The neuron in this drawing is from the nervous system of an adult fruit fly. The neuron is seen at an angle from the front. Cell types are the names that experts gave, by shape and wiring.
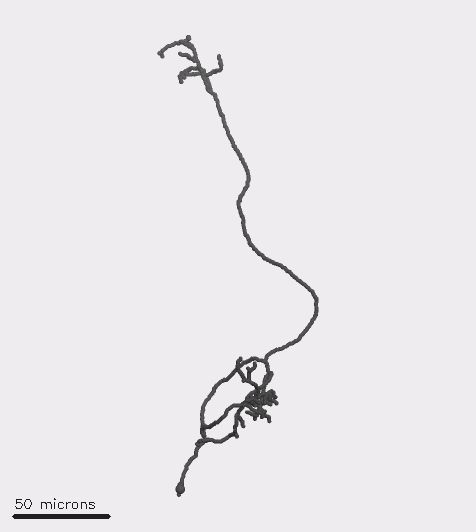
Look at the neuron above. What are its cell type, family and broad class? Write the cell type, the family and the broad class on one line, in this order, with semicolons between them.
CB2589; hemilineage ALv1; central-brain intrinsic neuron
